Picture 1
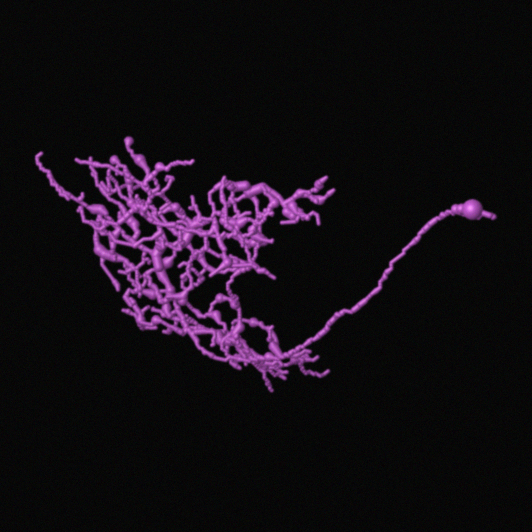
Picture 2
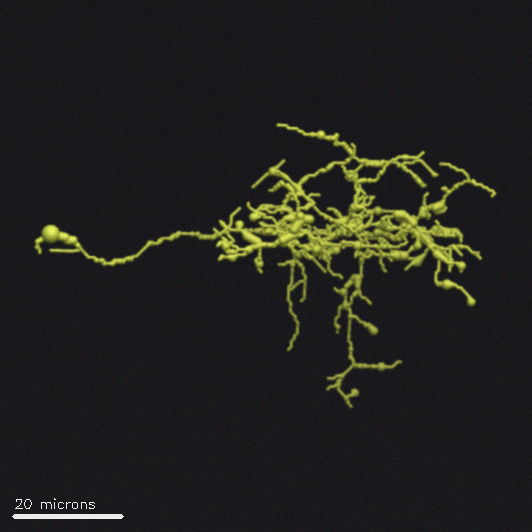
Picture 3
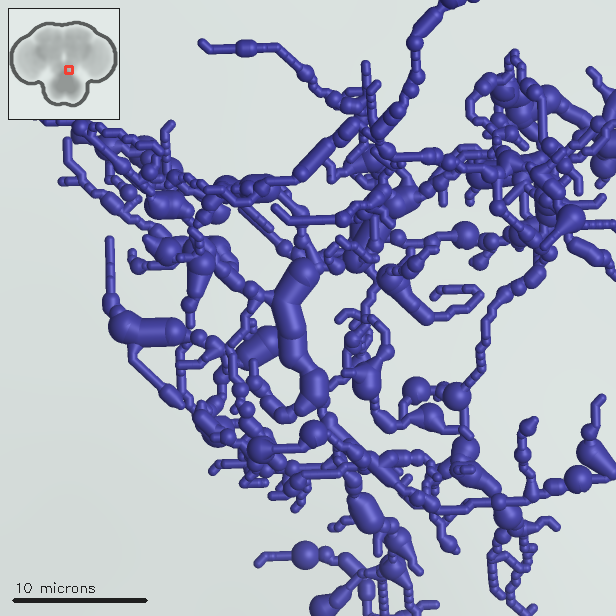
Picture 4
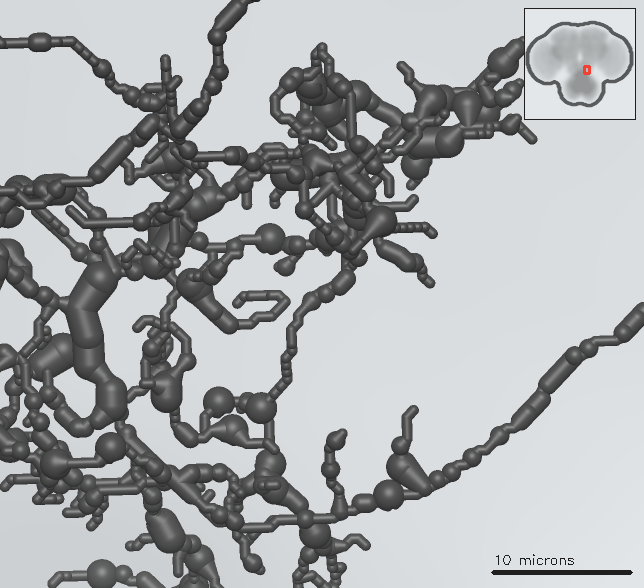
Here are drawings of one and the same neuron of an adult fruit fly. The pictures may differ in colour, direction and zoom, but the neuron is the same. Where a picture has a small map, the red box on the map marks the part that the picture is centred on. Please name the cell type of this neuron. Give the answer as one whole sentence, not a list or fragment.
Belonging to the cell type GNG465 is this neuron.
